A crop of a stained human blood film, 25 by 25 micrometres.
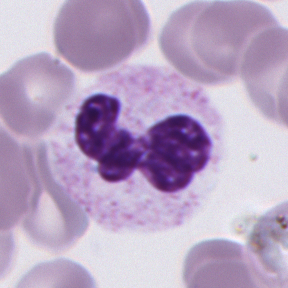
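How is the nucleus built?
Two main lobes joined by a broad connection.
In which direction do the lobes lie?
Side by side, from left to right.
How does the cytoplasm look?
Abundant and pale pink.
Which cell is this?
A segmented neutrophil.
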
